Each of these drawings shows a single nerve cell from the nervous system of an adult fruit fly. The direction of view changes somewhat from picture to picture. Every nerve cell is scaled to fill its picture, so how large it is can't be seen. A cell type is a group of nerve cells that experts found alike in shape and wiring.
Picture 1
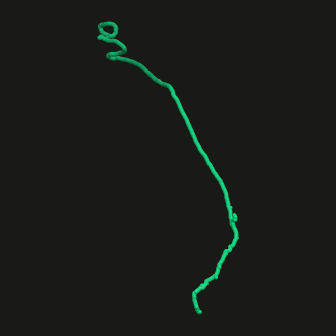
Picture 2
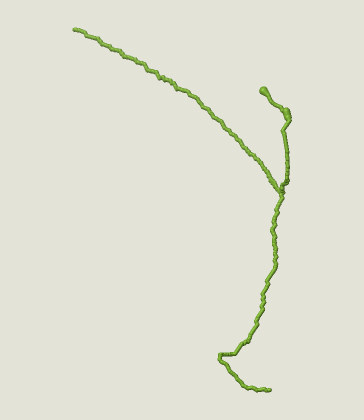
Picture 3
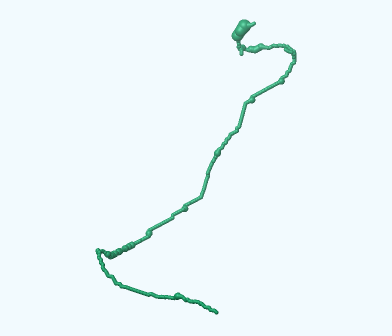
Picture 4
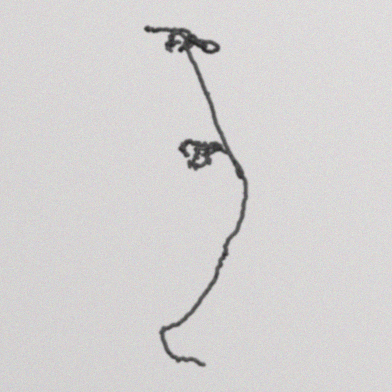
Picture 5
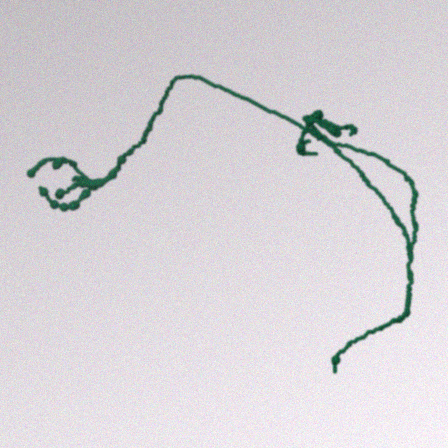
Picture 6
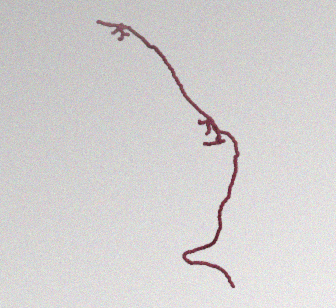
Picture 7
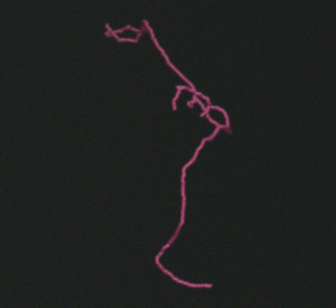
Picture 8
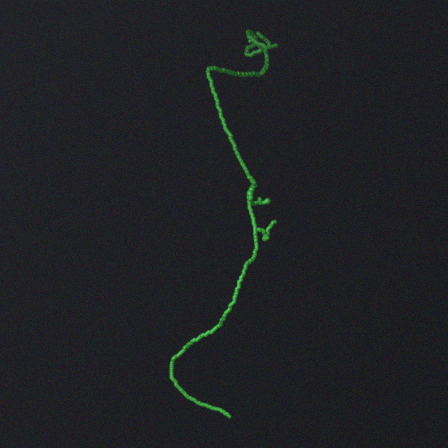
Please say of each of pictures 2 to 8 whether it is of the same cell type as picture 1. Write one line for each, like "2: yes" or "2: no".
2: yes
3: yes
4: no
5: no
6: no
7: no
8: yes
